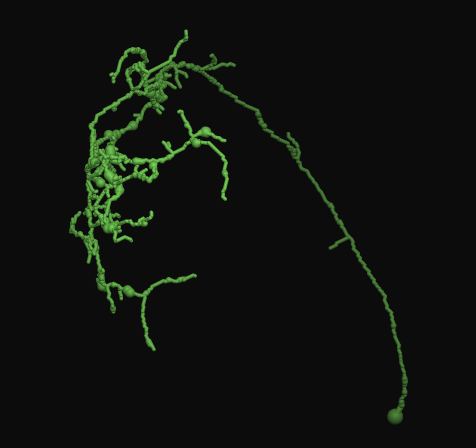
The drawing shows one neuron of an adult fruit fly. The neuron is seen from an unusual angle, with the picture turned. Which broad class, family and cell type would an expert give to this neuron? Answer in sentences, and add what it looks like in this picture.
This is a central-brain intrinsic neuron. Its family is hemilineage LHa3. It is of cell type CB1181. The cell body can be seen at the lower right of the picture. Dozens of branch ends can be seen.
